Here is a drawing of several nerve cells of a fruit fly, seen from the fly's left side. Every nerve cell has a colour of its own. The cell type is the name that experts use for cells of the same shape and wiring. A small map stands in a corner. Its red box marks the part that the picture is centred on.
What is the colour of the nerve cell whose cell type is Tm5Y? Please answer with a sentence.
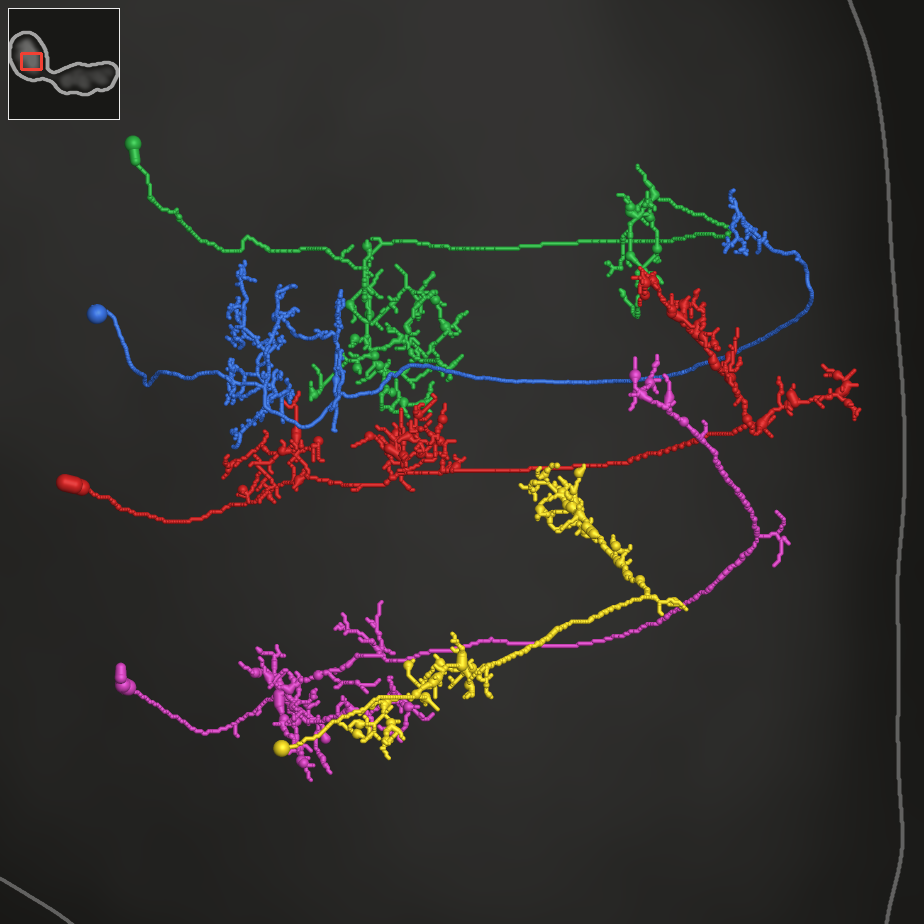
The colour is yellow.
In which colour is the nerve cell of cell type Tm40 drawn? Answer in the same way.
The colour is green.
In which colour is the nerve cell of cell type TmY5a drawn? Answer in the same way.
The colour is red.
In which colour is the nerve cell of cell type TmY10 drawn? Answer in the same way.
The colour is magenta.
